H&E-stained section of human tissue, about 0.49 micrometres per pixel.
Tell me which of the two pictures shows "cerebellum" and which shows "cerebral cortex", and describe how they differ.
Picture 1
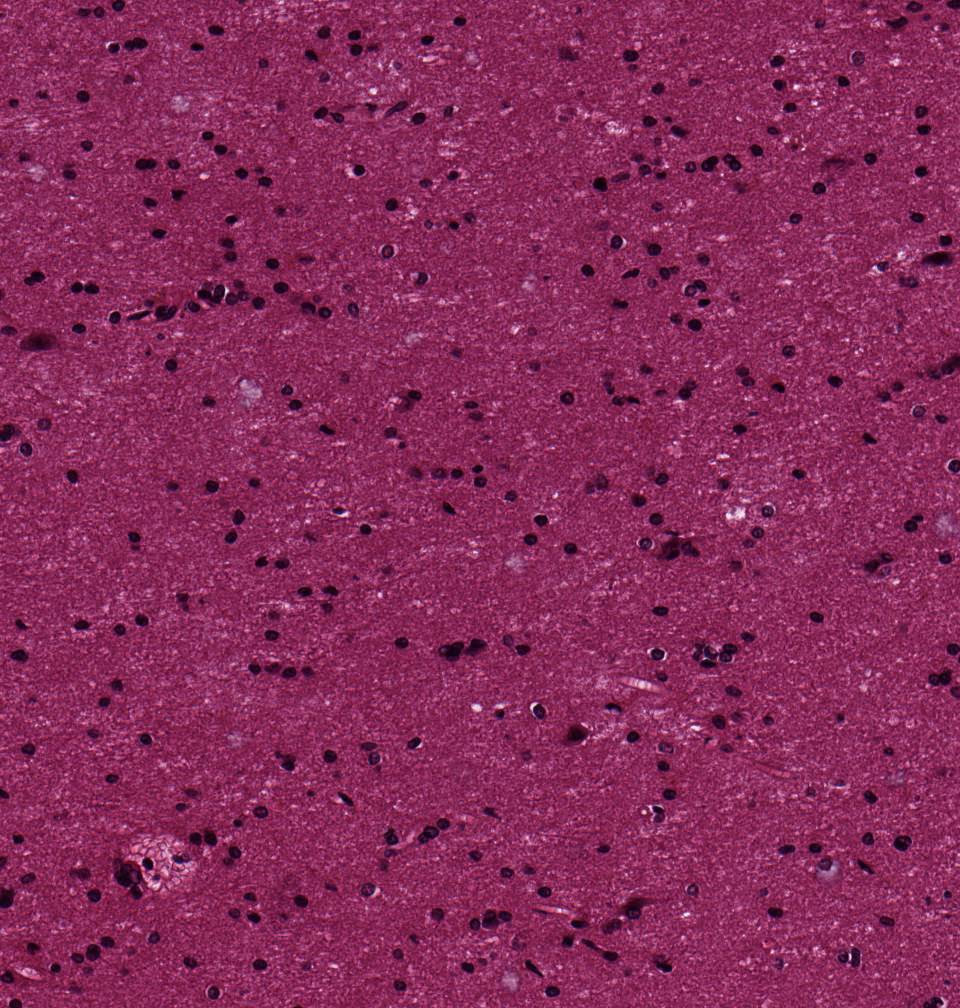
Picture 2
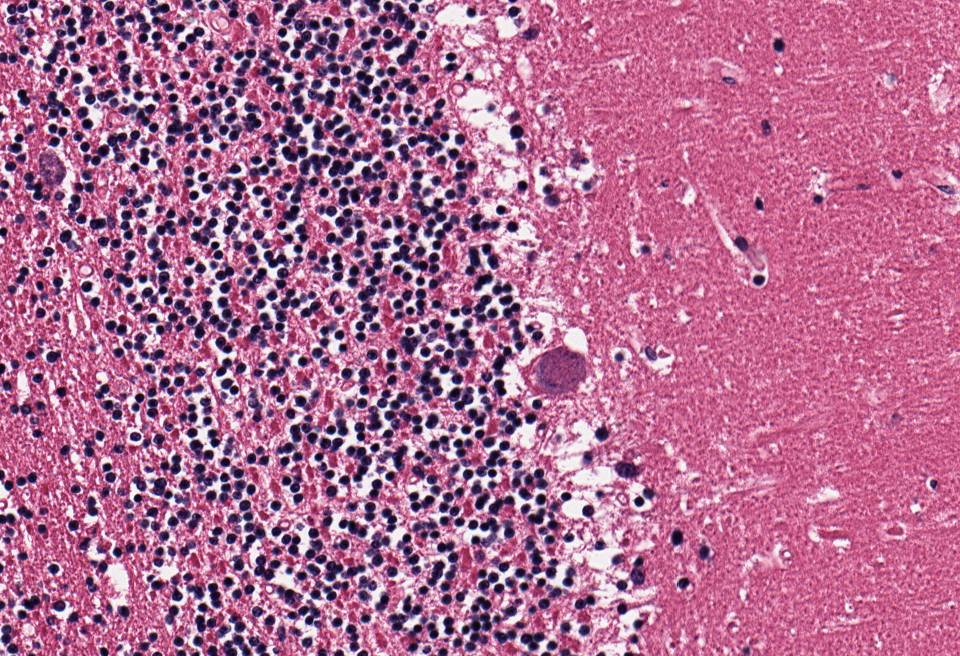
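Cerebral cortex is shown in picture 1, and cerebellum in picture 2. In picture 1 a dense, finely fibrillary pink matrix fills the entire field, whereas picture 2 is divided by a roughly vertical boundary into two zones. The left zone of picture 2 is crowded with small, round, uniformly dark nuclei showing very little cytoplasm, while its right zone is pale, finely granular, fibrillar pink neuropil with only a few scattered small nuclei. Picture 1 has no such split: its small, round, darkly stained nuclei are spread fairly evenly, gathering here and there into small clusters or short rows of a few cells. Picture 1 also holds a few faint, pale greyish round spots in the matrix, for instance at the upper left. Neither picture contains epithelium or glands.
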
